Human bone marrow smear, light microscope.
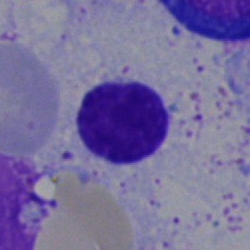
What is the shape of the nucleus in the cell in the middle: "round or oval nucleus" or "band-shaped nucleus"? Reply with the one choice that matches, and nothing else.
Round or oval nucleus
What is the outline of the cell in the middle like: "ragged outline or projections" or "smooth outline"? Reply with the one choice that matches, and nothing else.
Smooth outline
